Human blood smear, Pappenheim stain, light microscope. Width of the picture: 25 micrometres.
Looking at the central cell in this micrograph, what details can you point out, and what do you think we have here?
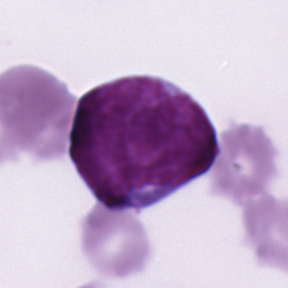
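Cytoplasm is scant, present only as a very narrow rim, and where visible at the lower edge it is pale greyish blue. No granules are visible anywhere in the cell. The cell edge lacks hair-like projections and blebs. It is a myeloblast.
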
